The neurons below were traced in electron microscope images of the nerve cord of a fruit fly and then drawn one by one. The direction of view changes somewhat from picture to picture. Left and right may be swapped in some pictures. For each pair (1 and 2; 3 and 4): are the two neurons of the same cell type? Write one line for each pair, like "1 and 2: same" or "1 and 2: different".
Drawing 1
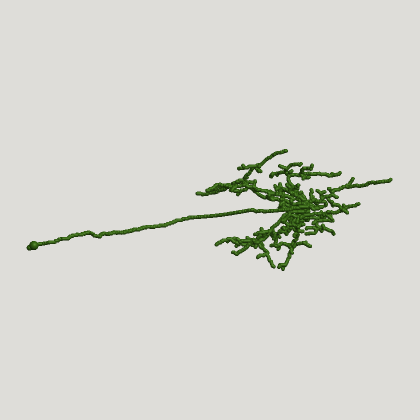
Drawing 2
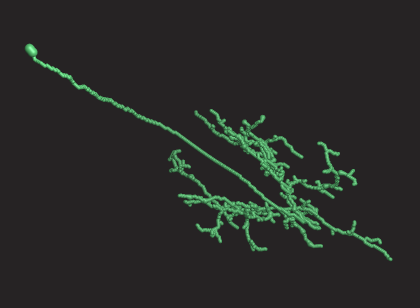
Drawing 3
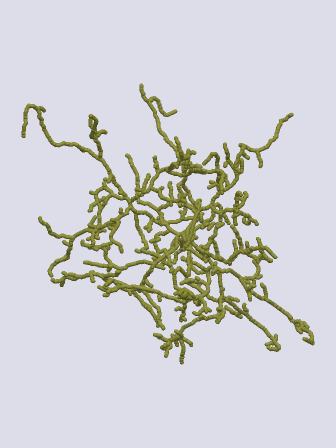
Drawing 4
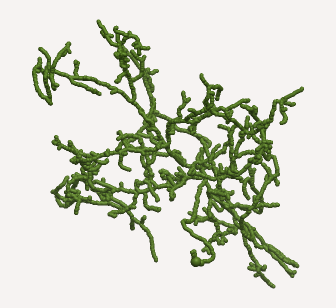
1 and 2: same
3 and 4: same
